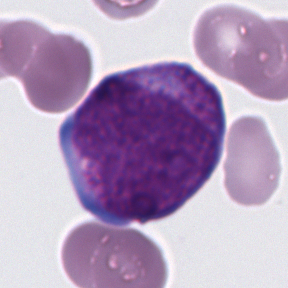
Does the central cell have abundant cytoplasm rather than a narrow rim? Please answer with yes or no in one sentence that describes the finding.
No, in this cell the cytoplasm is scant.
